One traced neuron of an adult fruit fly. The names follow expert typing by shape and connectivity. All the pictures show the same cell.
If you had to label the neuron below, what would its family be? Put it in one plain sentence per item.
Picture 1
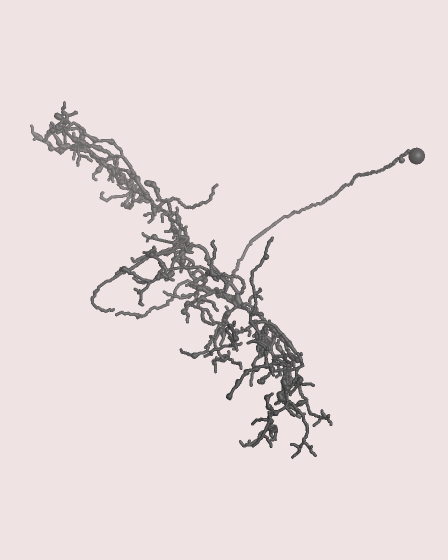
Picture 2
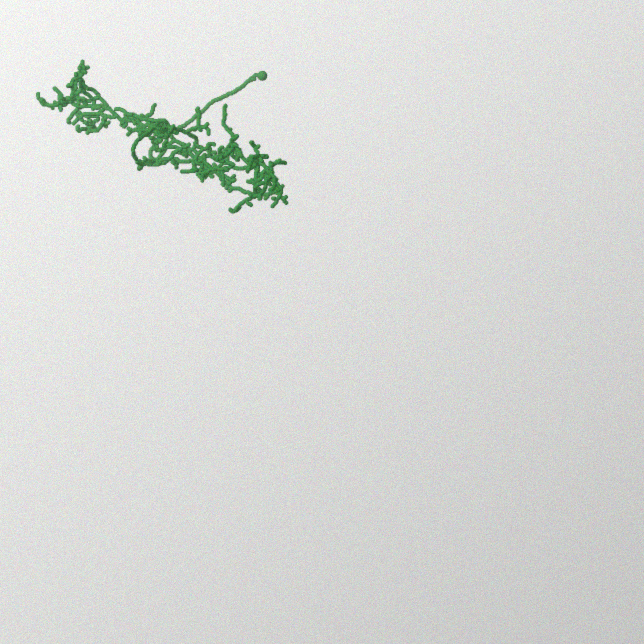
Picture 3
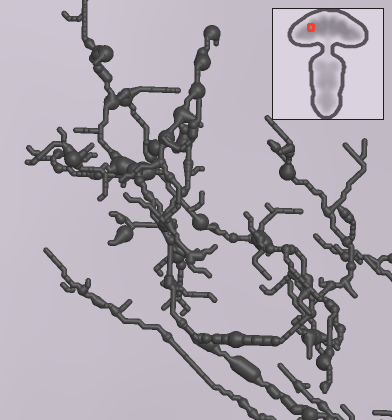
The family is hemilineage VLPp&l1_anterior.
